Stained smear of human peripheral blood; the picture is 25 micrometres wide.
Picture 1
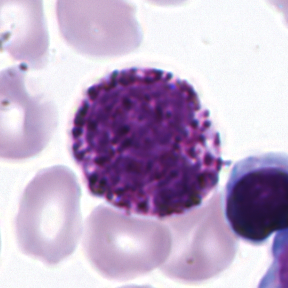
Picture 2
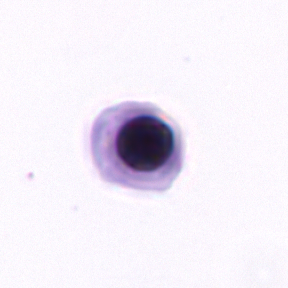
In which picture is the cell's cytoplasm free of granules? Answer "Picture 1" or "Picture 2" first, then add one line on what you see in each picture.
Picture 2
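In picture 1: The cell is crowded with coarse dark purple granules.
In picture 2: No granules are visible in the cytoplasm.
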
